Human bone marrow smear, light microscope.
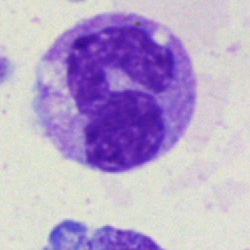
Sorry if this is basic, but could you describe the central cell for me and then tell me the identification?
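Look first at the outline: it is round and smooth. Now the chromatin, which is dark purple and coarsely clumped. The cytoplasm is widest on the left side, and at its upper right lies a single small clear vacuole. This is a monocyte.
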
